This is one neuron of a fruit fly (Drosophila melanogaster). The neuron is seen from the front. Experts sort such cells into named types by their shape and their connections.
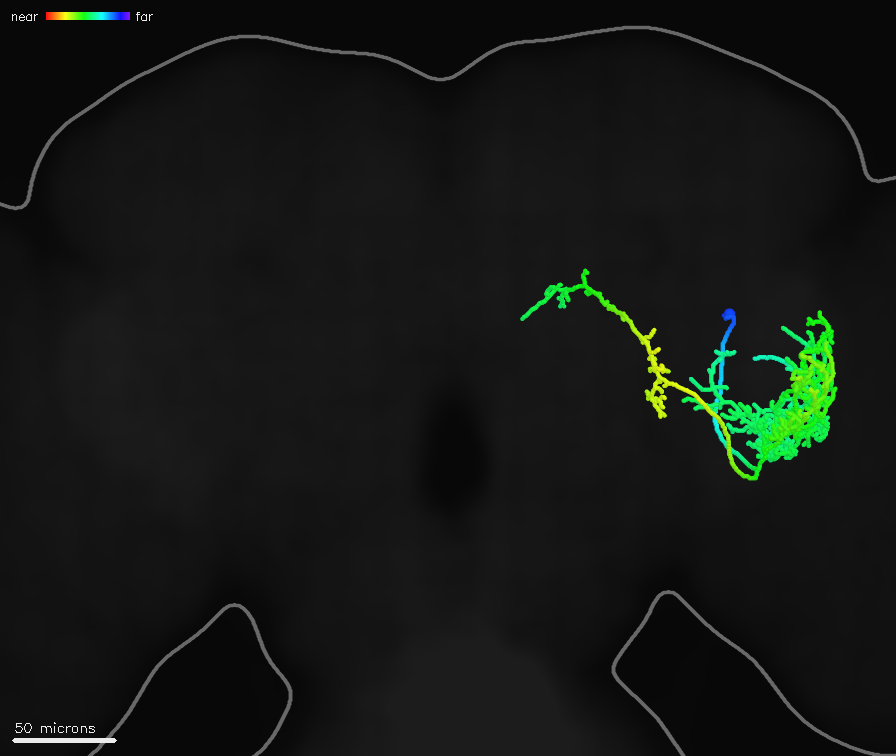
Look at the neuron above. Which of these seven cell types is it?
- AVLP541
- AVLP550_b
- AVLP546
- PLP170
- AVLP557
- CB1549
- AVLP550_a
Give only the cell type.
AVLP541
